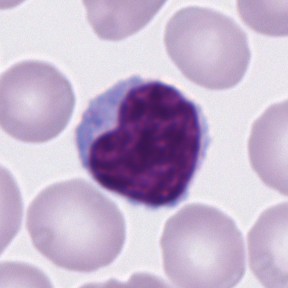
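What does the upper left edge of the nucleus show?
A notch.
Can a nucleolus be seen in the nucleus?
No, none is visible.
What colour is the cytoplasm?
Pale blue, and it contains no coarse granules.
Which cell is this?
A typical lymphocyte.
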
